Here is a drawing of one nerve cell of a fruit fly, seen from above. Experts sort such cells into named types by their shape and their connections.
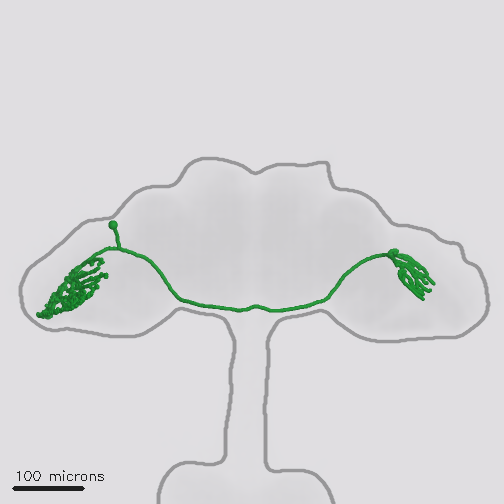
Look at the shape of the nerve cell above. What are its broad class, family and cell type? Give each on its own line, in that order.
optic-lobe intrinsic neuron
hemilineage VPNl&d1_lateral
MeVPMe10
